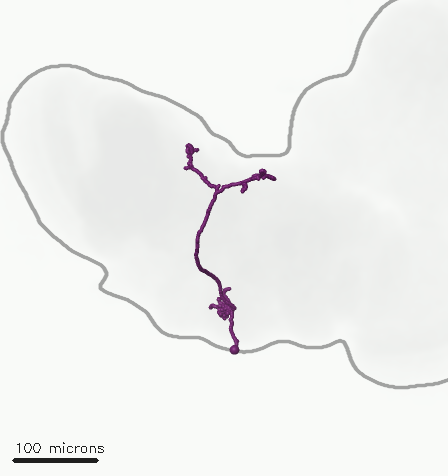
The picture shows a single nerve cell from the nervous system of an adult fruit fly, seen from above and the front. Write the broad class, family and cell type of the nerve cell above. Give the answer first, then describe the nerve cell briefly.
This is a central-brain intrinsic neuron. The family is hemilineage FLAa2. Its cell type is PRW009. Its cell body lies at the bottom of the picture. By the scale bar it is about 250 microns tall in this view.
